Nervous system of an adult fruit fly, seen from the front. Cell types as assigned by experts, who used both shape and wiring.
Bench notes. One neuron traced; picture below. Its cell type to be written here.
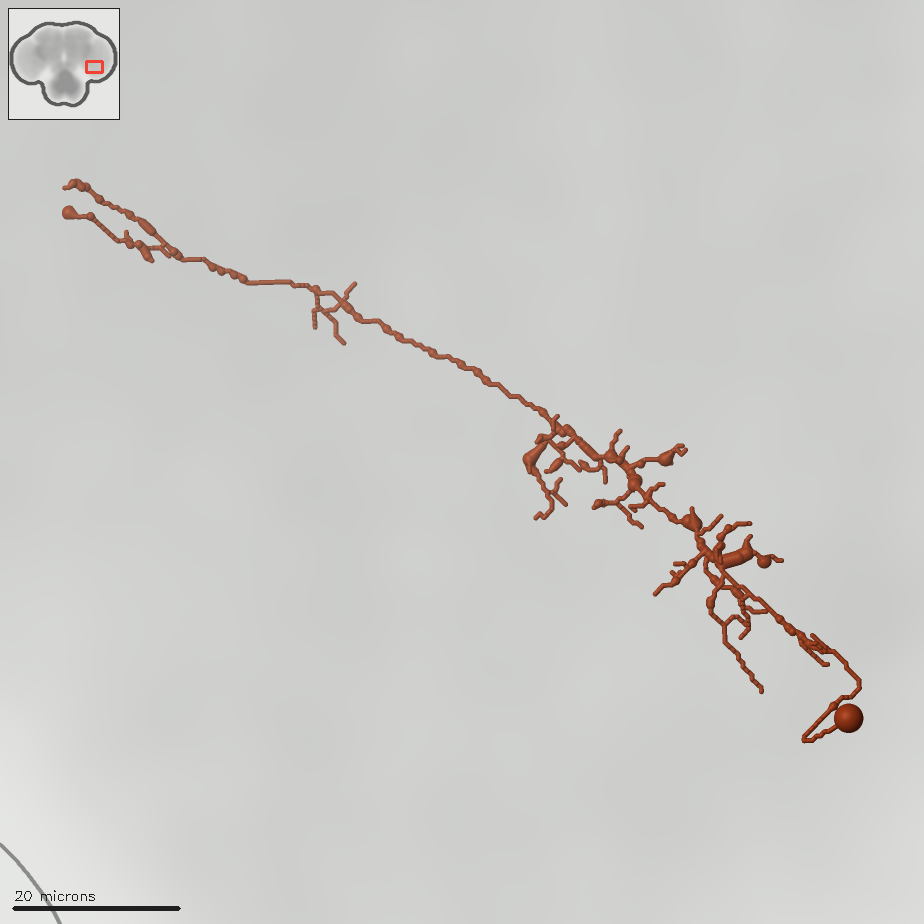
TmY18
